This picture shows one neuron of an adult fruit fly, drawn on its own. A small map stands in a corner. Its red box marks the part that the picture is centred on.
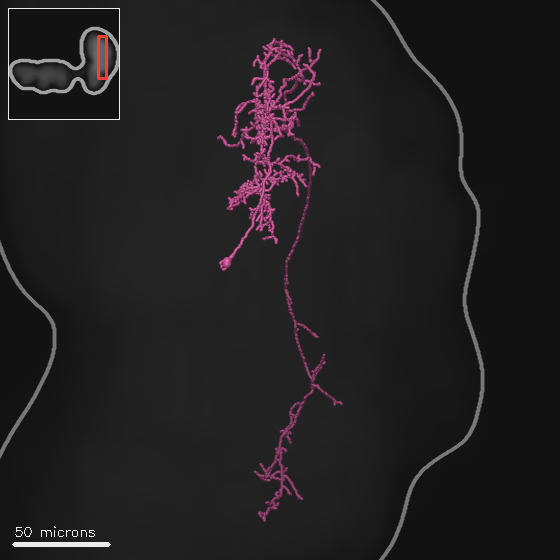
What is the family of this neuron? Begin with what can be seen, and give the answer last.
Its cell body lies in the middle of the picture. By the scale bar it is about 250 microns tall in this view. Dozens of branch ends can be seen. Its broad class is central-brain intrinsic neuron. Its family is hemilineage VLPl&p1_lateral.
